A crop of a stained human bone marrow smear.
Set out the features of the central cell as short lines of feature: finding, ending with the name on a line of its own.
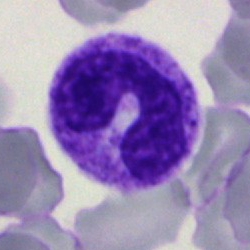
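Outline: round and smooth
Nucleus: one curved band, bent into a horseshoe around a pale notch
Notch: opens toward the bottom, you'll see
Cytoplasm: lilac-purple rather than blue
Name: band neutrophil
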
